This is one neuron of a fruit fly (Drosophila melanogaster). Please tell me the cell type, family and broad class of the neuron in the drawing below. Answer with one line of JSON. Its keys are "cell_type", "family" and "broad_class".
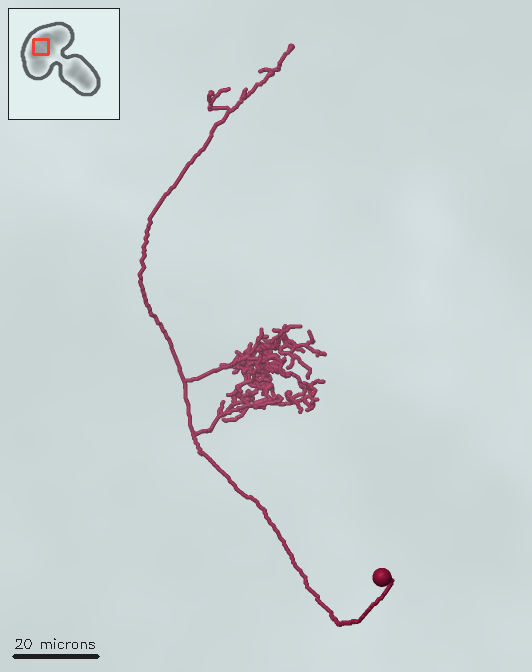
{"cell_type": "FC1A", "family": "class CX", "broad_class": "central-brain intrinsic neuron"}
